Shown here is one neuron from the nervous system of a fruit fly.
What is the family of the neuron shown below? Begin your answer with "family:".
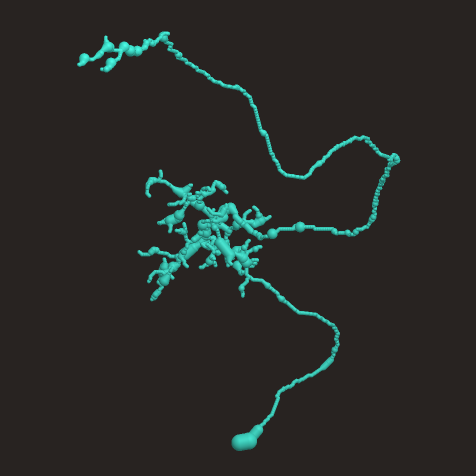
family: hemilineage 10B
